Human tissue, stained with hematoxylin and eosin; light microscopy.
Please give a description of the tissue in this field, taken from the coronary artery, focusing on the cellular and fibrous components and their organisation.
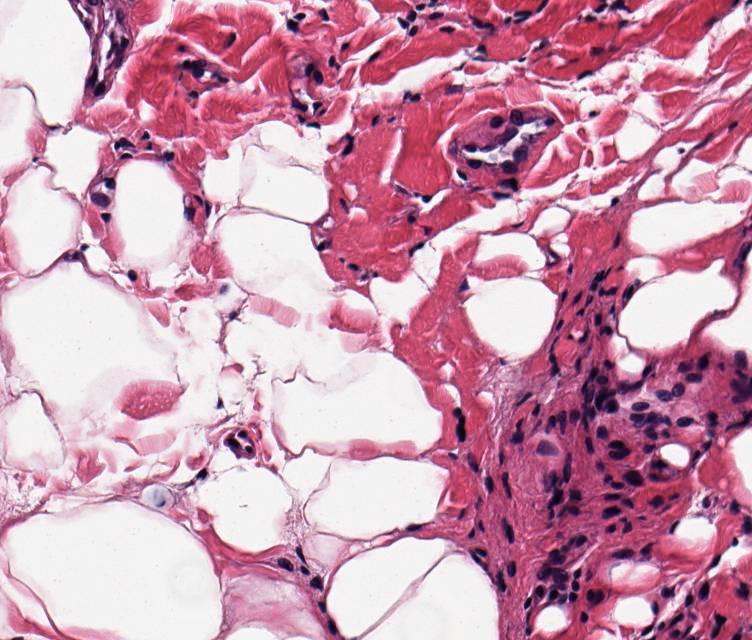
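First, upper centre: muscle fibres cut across and obliquely, giving irregular pink-red profiles, with small dark nuclei at the fibre edges. Second, the left: small isolated pink fibre fragments scattered between fat cells. Third, the lower right corner: a densely cellular area of crowded dark oval to spindle-shaped nuclei.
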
